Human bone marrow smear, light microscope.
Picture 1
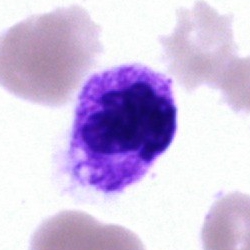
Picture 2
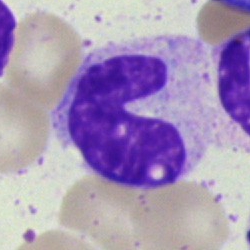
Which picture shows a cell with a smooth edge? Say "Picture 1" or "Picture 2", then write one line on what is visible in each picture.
Picture 2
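Picture 1: The cell outline is roughly round, with a ragged, frayed edge at the lower left.
Picture 2: The cell outline is roughly round and smooth, without surface projections.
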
